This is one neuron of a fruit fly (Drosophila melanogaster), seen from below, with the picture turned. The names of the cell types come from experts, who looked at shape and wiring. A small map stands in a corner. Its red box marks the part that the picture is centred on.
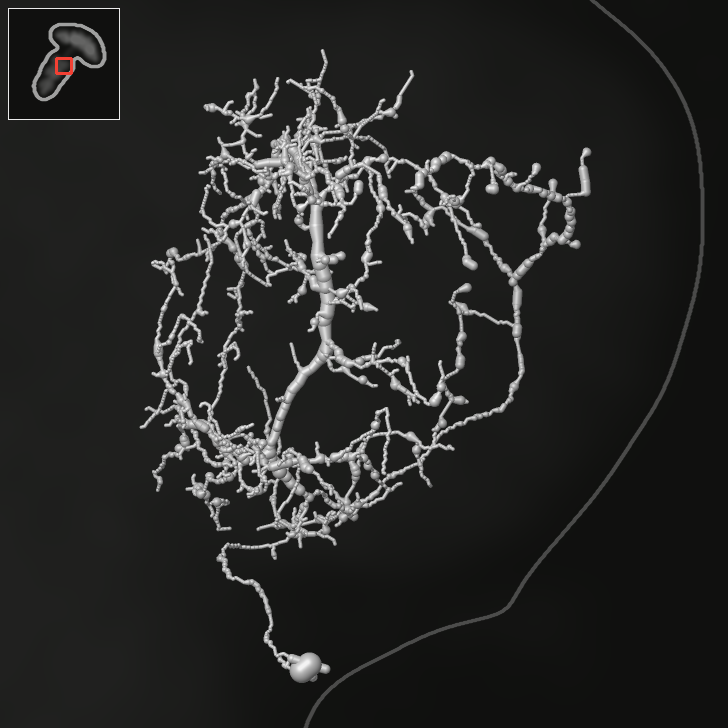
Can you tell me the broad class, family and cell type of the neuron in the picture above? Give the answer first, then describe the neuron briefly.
This is a nerve-cord intrinsic neuron. The family is hemilineage 03A. The cell type is IN03A020. It is in the nerve cord and does not reach the brain. The cell body is at the bottom of the picture. The picture shows more than a hundred branch ends.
